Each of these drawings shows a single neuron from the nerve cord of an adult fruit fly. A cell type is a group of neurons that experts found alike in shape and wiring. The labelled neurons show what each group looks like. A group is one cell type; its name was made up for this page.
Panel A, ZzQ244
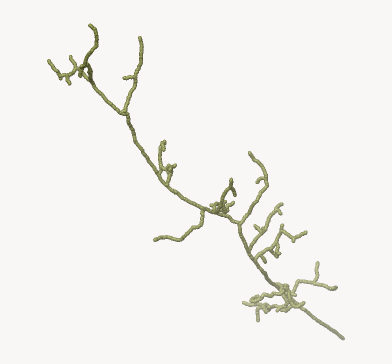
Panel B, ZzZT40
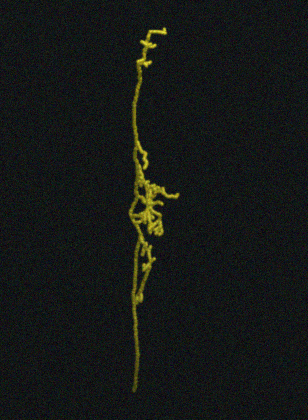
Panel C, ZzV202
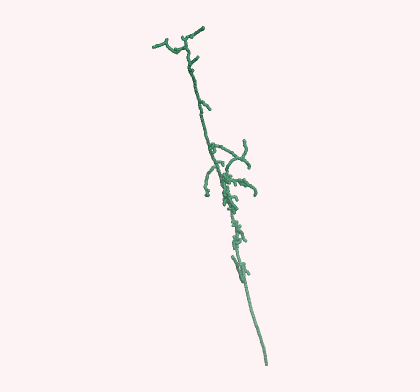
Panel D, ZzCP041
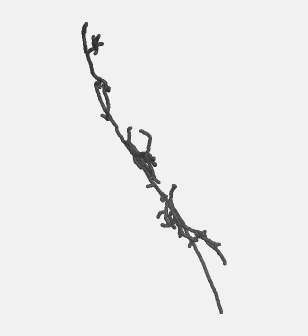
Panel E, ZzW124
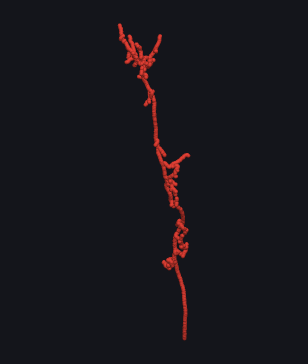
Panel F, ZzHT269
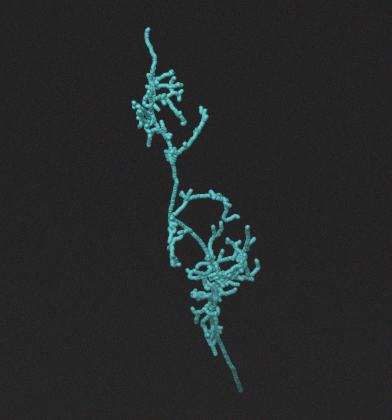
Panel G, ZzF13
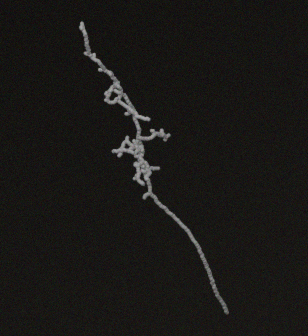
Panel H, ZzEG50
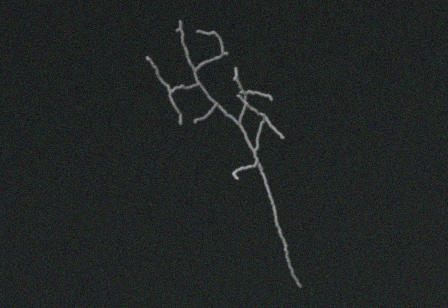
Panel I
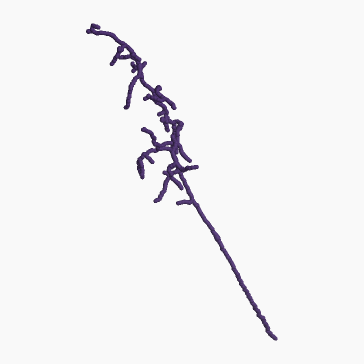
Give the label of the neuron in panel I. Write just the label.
ZzF13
